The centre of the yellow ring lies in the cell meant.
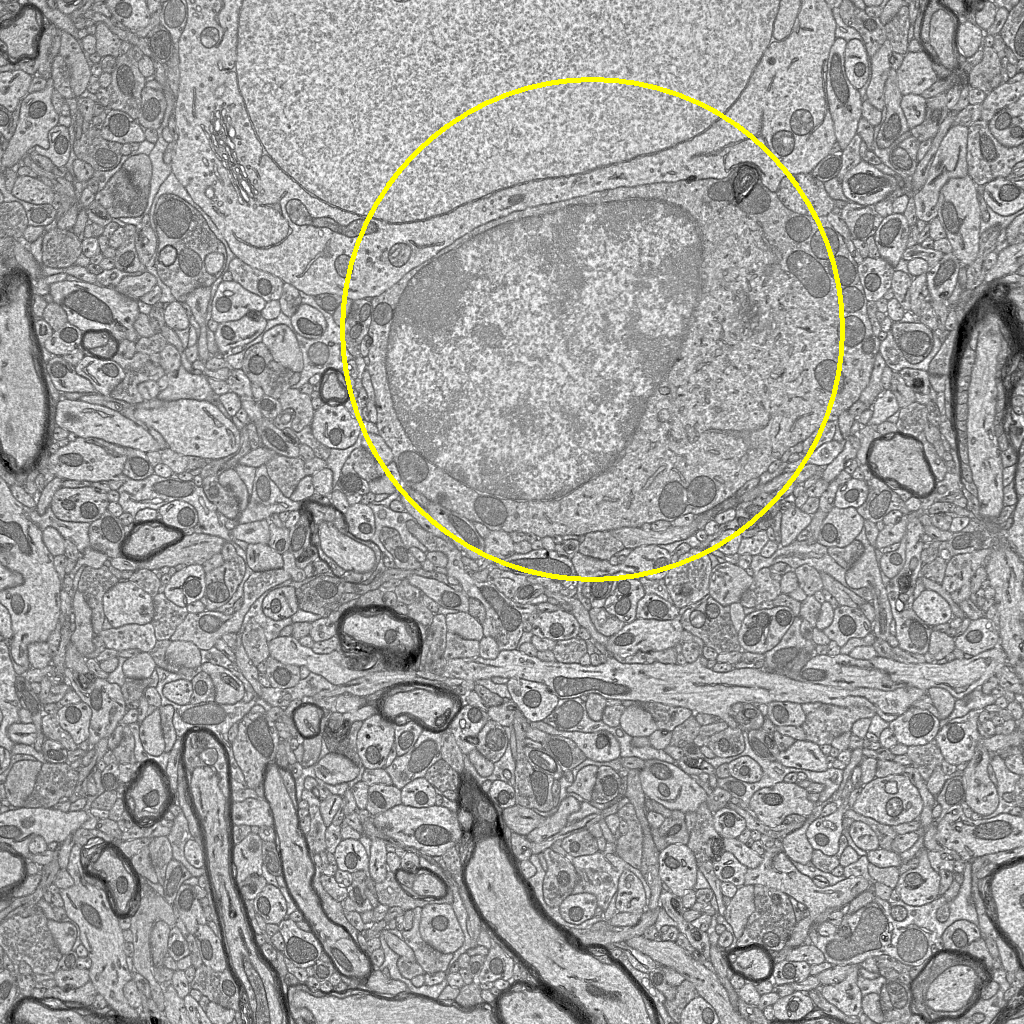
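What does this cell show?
A nucleus with a smooth outline, no deep infoldings of its envelope.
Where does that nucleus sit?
Toward the left of the cell body, with most of the cytoplasm to its right. Directly above lies a larger, paler cell body, separated by a thin boundary.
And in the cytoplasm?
No stacks of parallel rough endoplasmic reticulum.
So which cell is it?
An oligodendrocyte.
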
